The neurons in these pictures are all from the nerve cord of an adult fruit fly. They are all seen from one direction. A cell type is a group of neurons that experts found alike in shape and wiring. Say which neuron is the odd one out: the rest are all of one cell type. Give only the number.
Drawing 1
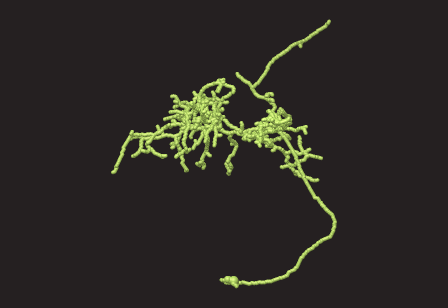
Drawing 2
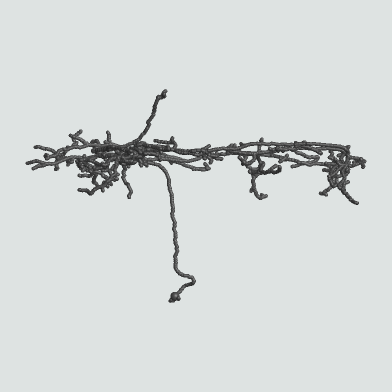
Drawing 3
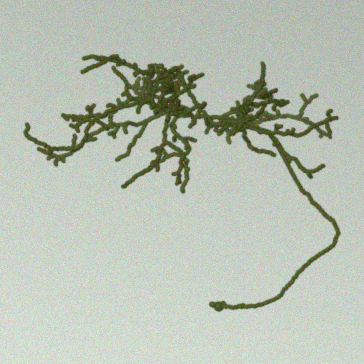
2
